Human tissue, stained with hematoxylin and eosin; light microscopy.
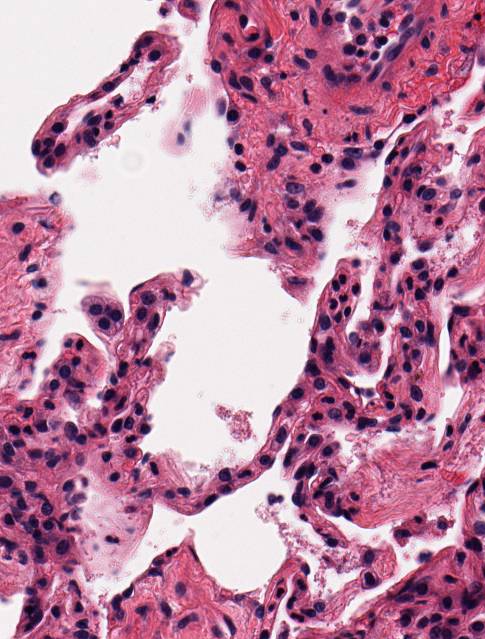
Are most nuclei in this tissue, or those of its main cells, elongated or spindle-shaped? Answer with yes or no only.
No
